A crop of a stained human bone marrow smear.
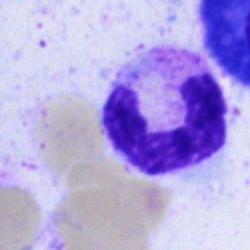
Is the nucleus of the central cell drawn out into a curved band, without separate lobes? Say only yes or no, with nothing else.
Yes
